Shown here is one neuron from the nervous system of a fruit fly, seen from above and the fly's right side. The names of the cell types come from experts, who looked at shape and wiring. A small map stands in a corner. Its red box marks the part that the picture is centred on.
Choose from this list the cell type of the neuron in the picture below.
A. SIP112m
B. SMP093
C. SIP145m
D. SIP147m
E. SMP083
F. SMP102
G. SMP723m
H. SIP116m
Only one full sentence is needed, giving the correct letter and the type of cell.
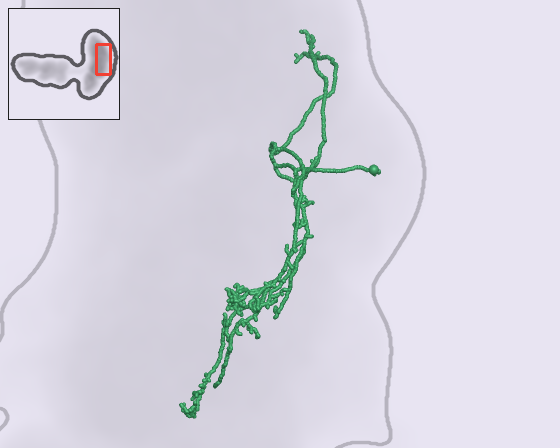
Option D names SIP147m, the type of cell that the neuron is.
